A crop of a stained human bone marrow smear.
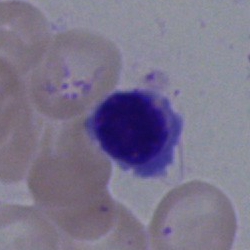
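Erythroblast in a stained human bone marrow smear: the nucleus stains very dark purple throughout. Only a narrow rim of cytoplasm surrounds it, a lighter violet-blue than the nucleus and most visible on the right and lower right side of the cell.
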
